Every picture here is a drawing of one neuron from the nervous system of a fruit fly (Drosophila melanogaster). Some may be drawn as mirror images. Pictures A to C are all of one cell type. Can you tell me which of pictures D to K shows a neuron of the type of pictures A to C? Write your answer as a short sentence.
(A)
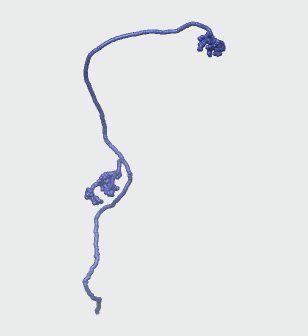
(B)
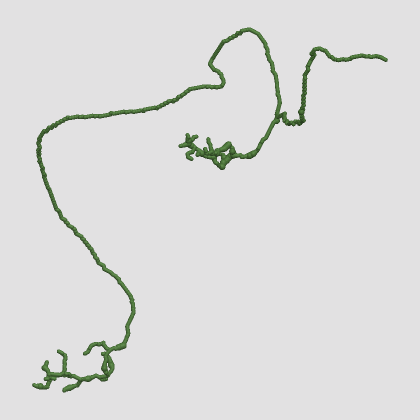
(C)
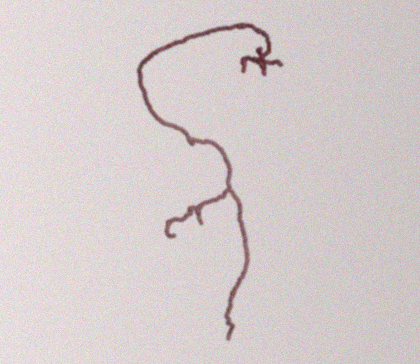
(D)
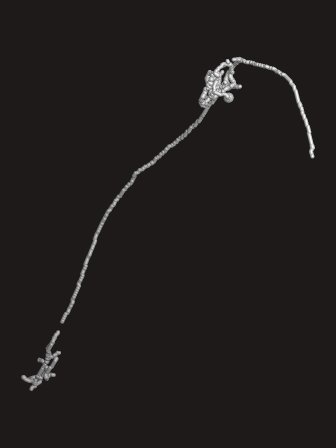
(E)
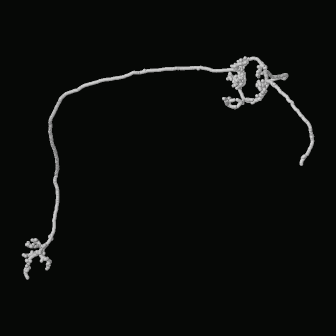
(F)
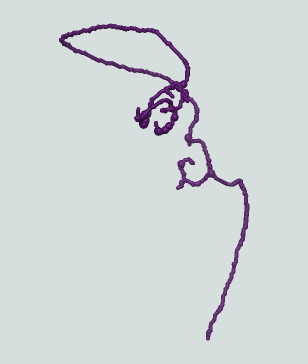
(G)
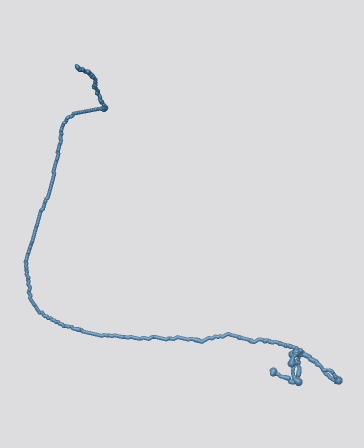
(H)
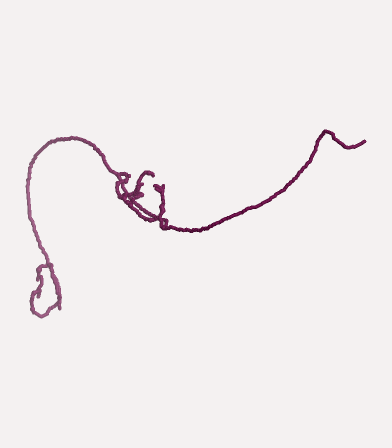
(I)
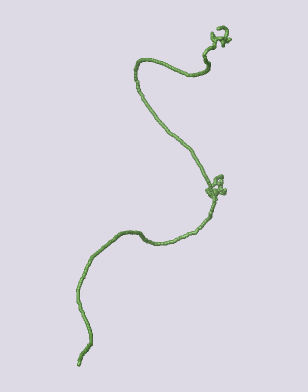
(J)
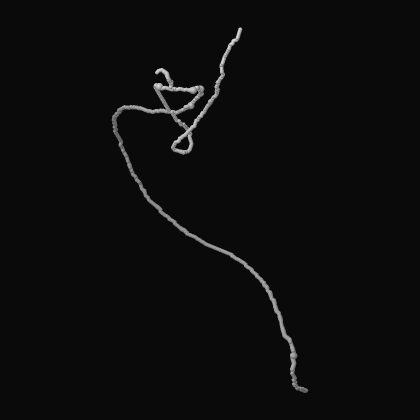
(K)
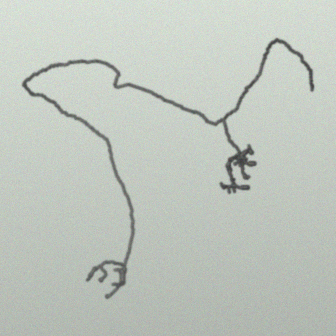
Picture F is of the same cell type.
